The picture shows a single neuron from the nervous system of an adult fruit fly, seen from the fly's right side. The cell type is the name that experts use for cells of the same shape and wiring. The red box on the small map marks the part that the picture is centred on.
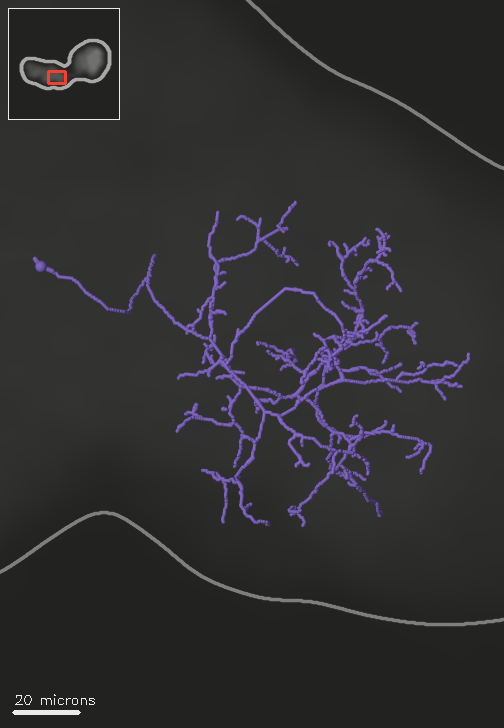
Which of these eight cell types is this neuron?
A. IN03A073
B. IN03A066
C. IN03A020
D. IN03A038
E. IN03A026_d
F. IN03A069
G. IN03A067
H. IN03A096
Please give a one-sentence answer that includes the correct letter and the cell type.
The cell type IN03A067, option G, is that of the neuron.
